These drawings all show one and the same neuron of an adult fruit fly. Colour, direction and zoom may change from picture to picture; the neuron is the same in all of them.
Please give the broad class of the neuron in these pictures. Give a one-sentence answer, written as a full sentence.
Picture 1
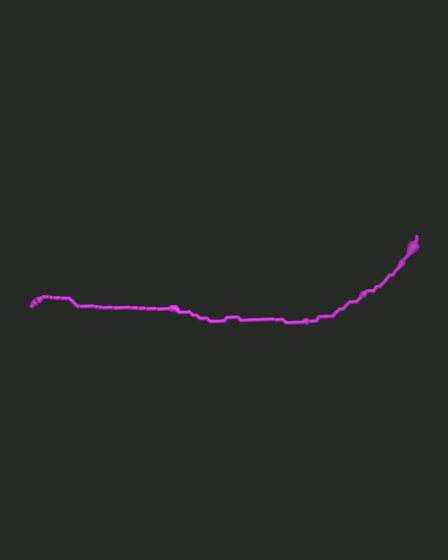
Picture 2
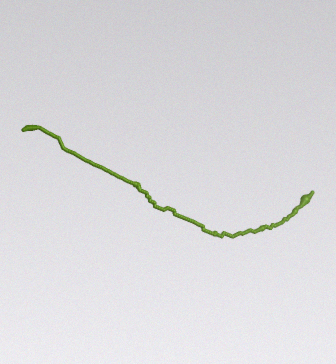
The broad class sensory neuron entering the nerve cord is where the neuron belongs.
